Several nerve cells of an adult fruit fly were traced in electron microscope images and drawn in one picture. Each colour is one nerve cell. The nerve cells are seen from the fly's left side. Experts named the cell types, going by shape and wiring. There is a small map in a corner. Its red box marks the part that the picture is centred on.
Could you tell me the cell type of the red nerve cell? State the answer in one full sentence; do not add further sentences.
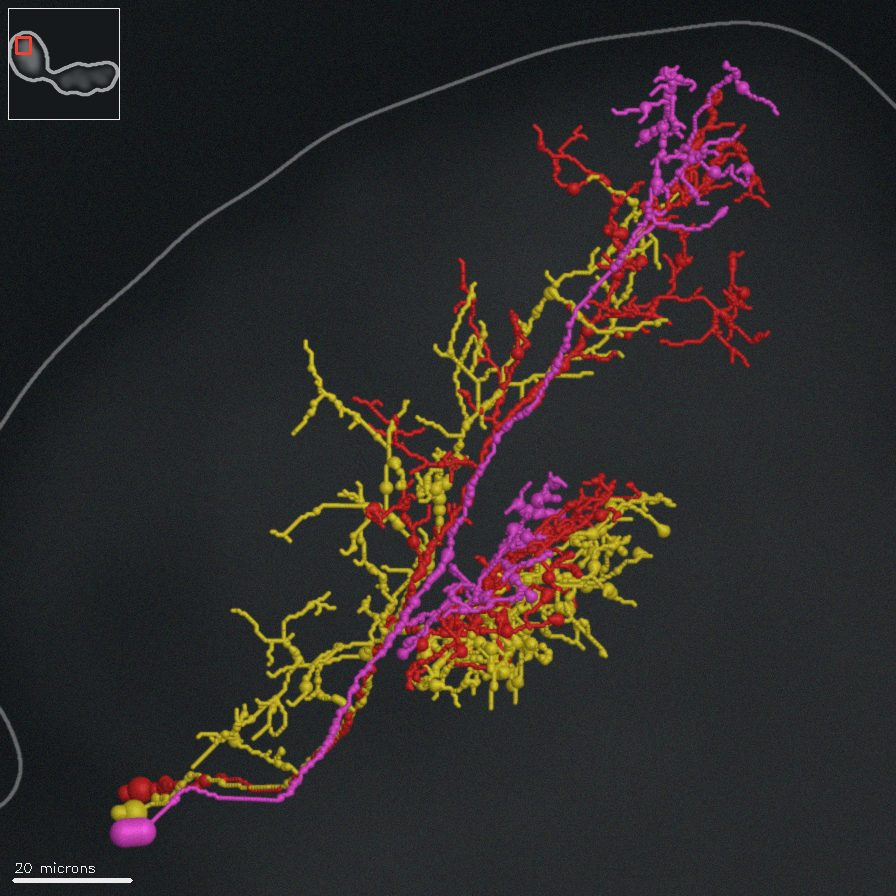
The nerve cell is typed under the name FB8I.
